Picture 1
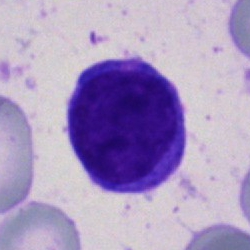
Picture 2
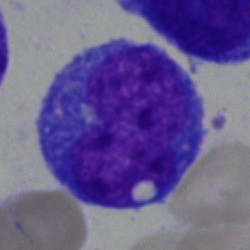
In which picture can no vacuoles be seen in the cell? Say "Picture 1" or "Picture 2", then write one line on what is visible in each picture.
Picture 1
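Picture 1: The cytoplasm contains no vacuoles.
Picture 2: A single round clear vacuole sits at the lower edge of the nucleus.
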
